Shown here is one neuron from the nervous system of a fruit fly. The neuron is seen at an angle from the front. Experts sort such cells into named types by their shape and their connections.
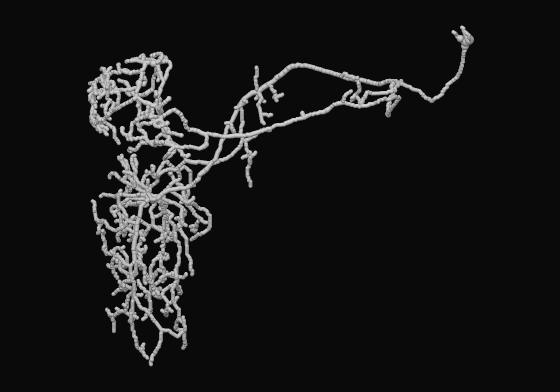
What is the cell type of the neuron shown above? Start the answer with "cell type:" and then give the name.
cell type: AOTU045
